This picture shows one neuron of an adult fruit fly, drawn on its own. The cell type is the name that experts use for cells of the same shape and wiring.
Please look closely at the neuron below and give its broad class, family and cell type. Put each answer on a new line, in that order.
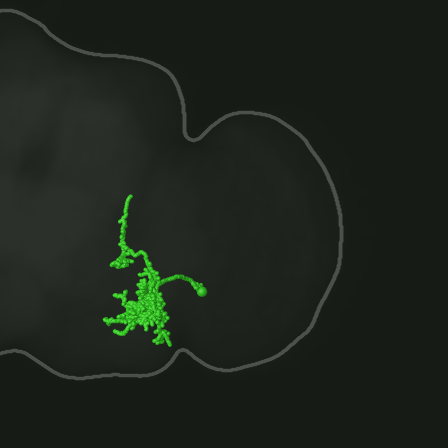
central-brain intrinsic neuron
hemilineage VLPl2_posterior
LHAV2b2_a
